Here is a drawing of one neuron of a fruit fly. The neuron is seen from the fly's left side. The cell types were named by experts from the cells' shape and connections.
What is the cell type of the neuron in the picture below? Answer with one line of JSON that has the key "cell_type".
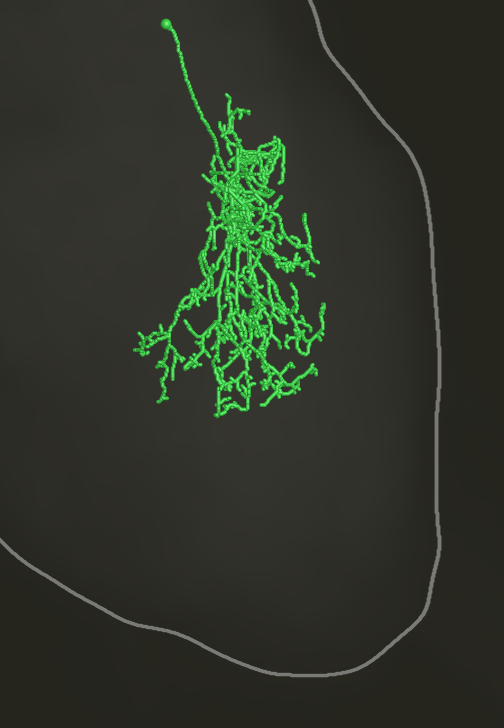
{"cell_type": "LoVP50"}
